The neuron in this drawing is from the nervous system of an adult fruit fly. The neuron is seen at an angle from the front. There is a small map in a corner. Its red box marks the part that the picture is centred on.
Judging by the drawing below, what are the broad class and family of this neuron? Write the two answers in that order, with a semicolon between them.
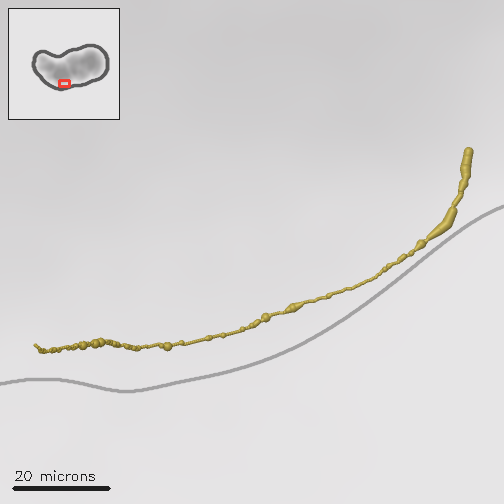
photoreceptor or other optic-lobe sensory neuron; class visual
